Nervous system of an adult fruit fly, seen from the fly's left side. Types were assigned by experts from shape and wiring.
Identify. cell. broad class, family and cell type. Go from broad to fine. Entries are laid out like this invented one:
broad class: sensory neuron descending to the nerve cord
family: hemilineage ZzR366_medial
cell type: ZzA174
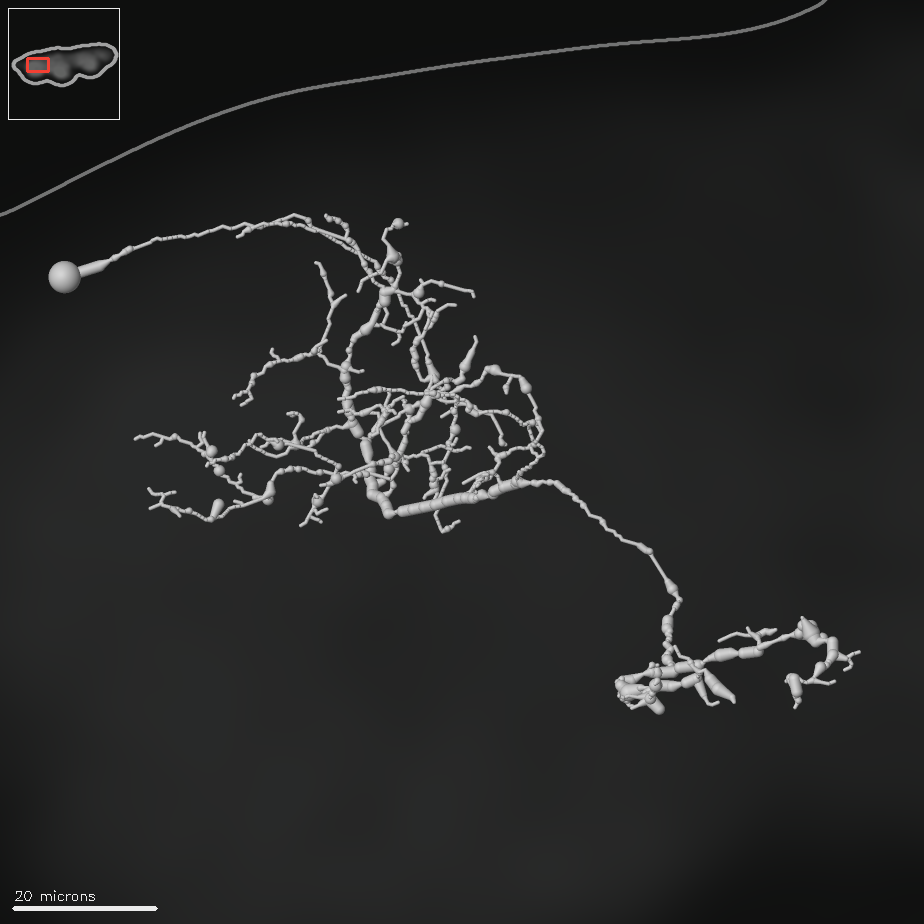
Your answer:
broad class: nerve-cord intrinsic neuron
family: hemilineage 19A
cell type: IN19A080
